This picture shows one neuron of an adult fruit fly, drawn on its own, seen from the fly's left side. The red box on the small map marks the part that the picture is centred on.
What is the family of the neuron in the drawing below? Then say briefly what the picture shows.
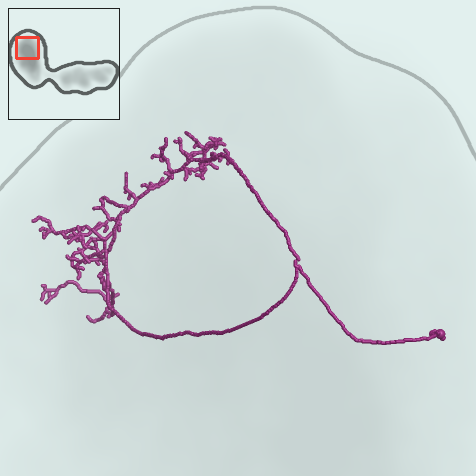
The family is hemilineage VLPl&p1_posterior. This is a central-brain intrinsic neuron. Dozens of branch ends can be seen. In this view it is wider than it is tall.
